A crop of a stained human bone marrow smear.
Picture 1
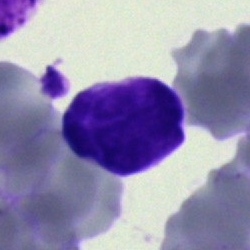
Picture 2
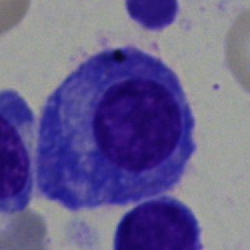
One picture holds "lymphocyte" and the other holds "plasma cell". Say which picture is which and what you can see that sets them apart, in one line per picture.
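In picture 1 we see a lymphocyte: The nucleus fills almost the entire cell.
In picture 2 we see a plasma cell: The cytoplasm is abundant and stains deep blue.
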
